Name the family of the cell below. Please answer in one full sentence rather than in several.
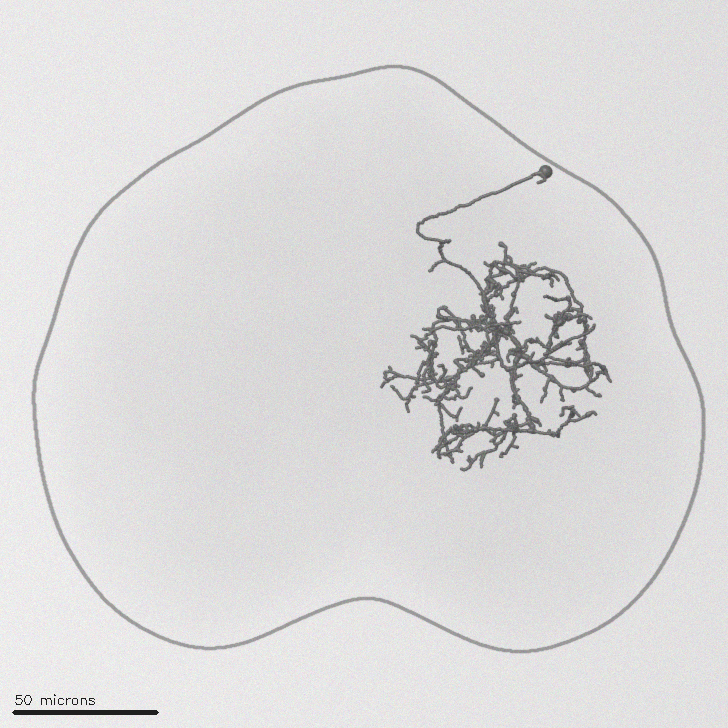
In terms of family, the neuron is hemilineage 03A.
